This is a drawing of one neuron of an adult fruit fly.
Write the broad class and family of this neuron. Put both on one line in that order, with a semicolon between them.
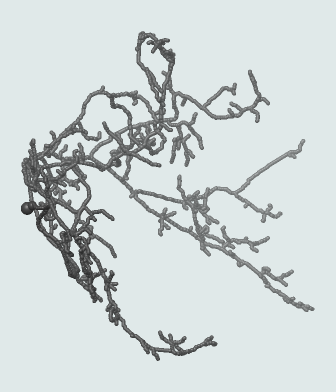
nerve-cord intrinsic neuron; hemilineage 13A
